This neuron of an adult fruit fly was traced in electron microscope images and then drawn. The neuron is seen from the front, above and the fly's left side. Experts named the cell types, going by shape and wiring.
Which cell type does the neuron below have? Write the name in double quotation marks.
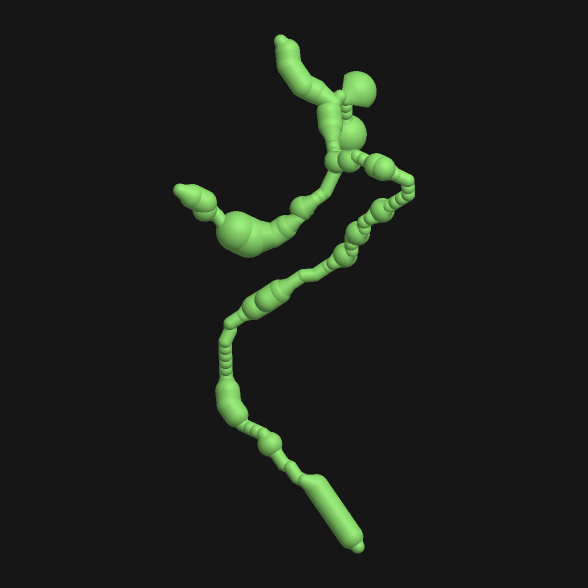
"ORN_DA2"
